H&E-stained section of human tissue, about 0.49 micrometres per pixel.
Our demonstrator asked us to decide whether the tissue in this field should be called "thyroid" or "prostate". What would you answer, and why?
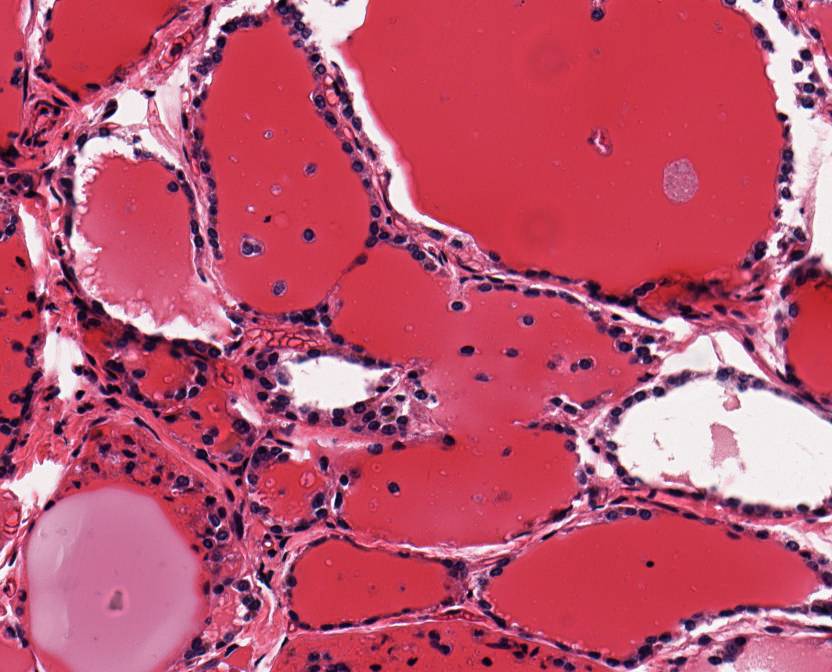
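It is thyroid. Deciding point, stroma: only thin strands of pink connective tissue separate neighbouring follicles.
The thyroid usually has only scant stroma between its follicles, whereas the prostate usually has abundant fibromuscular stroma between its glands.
Also noted, lining: each follicle has a single layer of flattened to low cuboidal cells, with small, round to oval, uniformly dark nuclei. Also noted, contents: a follicle at lower left holds paler lilac-pink material than the deep red contents of the others.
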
